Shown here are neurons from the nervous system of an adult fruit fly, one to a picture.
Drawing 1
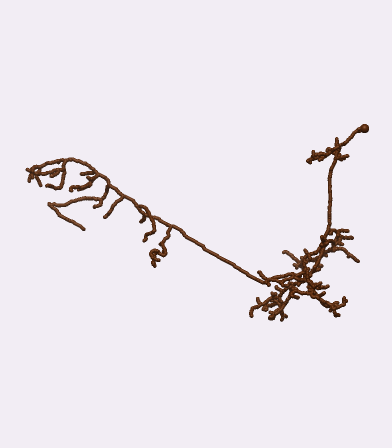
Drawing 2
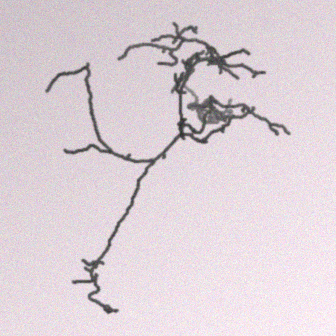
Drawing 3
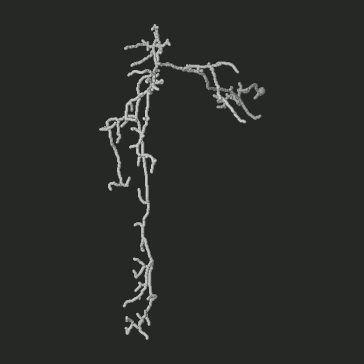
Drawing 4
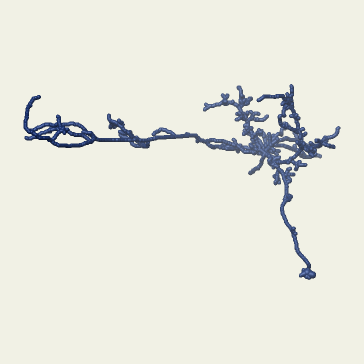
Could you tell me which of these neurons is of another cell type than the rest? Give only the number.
2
